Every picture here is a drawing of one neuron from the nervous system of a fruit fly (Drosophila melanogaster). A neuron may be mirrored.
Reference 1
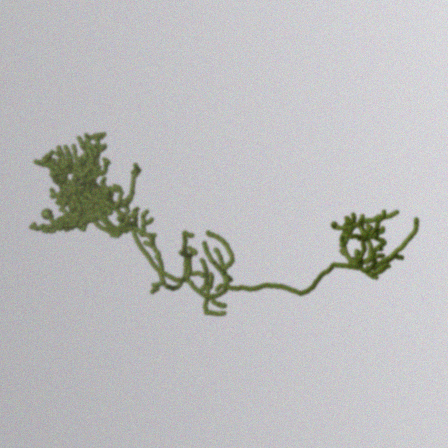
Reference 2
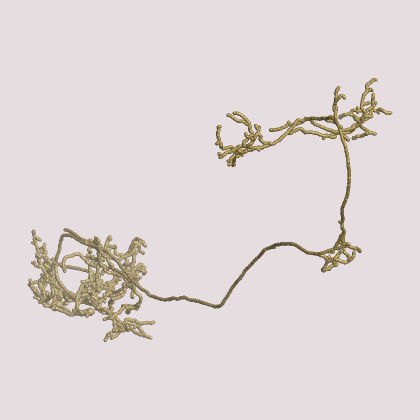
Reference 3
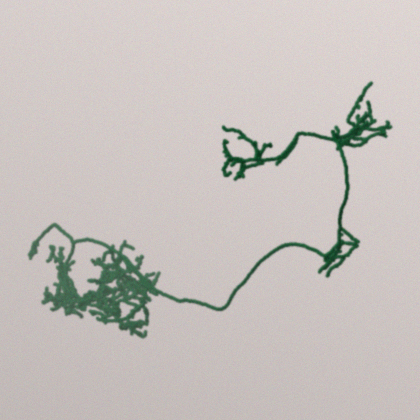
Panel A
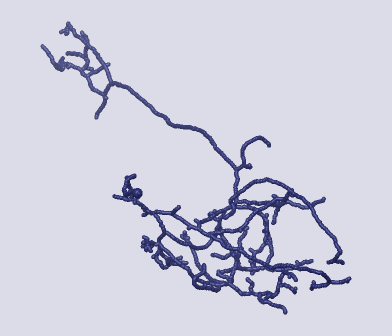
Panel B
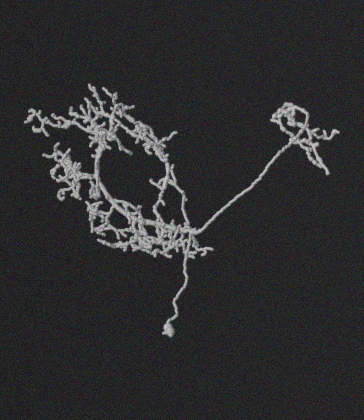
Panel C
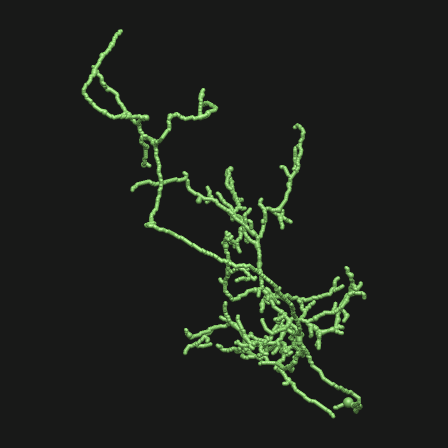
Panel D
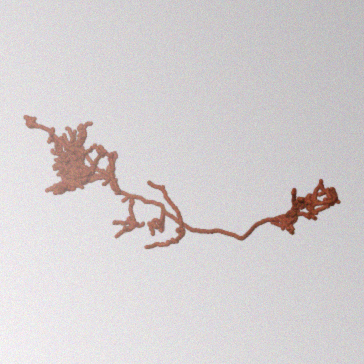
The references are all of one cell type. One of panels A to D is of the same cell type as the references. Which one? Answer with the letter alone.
D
